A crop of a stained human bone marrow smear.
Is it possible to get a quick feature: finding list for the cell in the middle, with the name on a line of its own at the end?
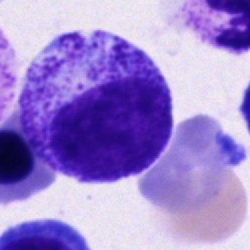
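Nucleus: fills the lower part of the cell
Cytoplasm: along the upper side
Upper nuclear border: a gently curved, nearly straight line across the cell
Granules: coarse, dark purple, scattered through the cytoplasm
Chromatin: an even dark purple, no large coarse clumps
Name: promyelocyte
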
